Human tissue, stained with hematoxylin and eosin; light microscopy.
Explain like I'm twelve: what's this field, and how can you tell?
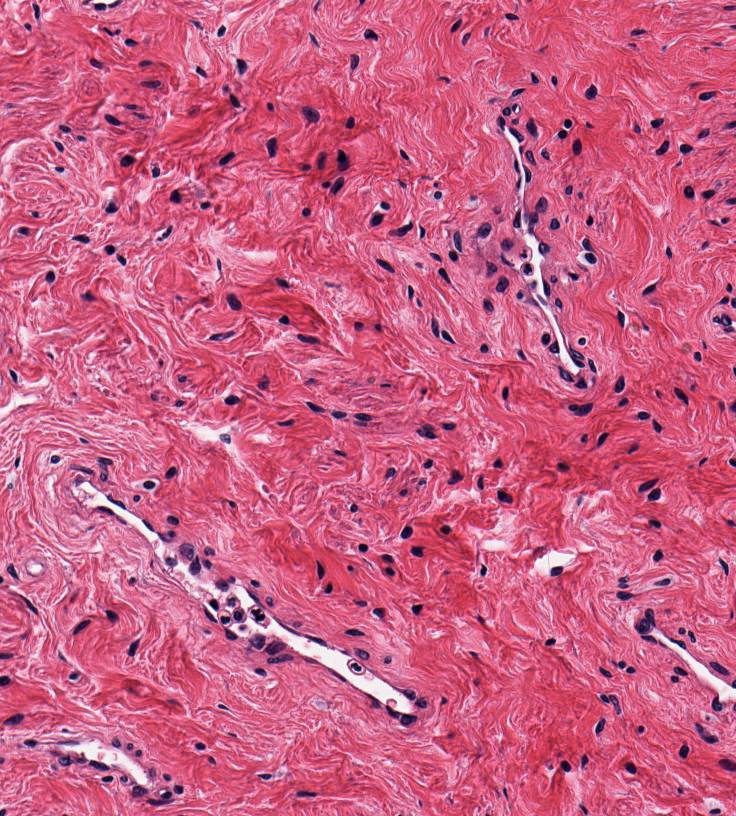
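Dense connective tissue occupies the field. Pink fibrous tissue fills it, without epithelium, its wavy collagen bundles interlacing and swirling in places on the left.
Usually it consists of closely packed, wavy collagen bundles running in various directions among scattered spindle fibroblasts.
Its small, dark, spindle to oval nuclei are scattered, not a sheet of touching cells as in nonkeratinized stratified squamous epithelium.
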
